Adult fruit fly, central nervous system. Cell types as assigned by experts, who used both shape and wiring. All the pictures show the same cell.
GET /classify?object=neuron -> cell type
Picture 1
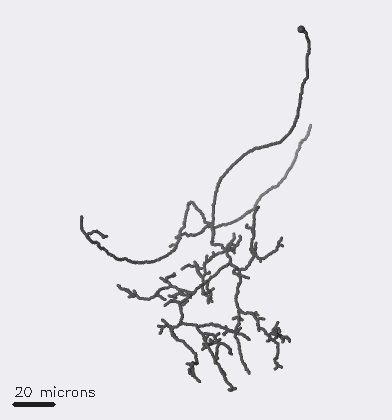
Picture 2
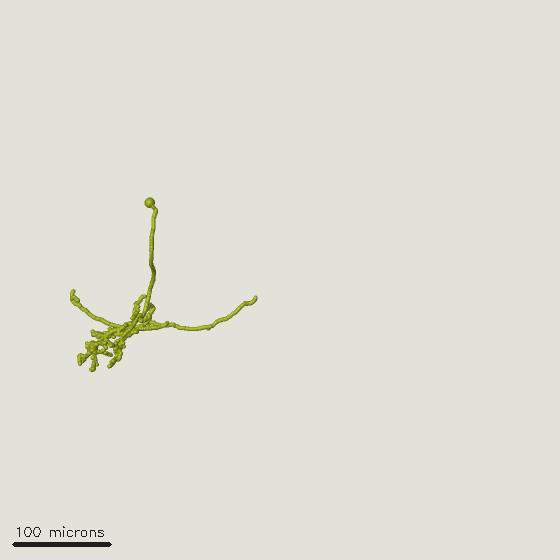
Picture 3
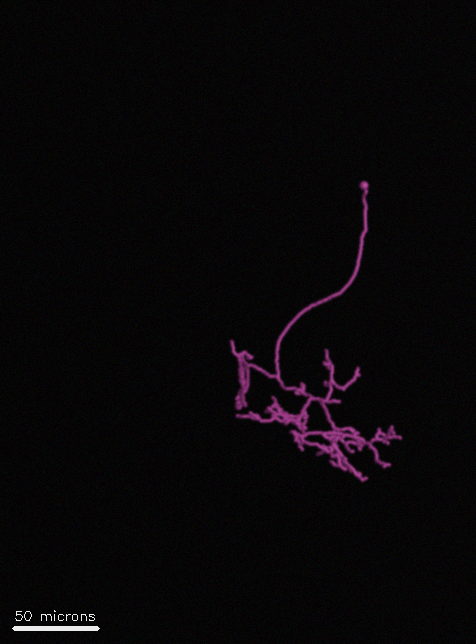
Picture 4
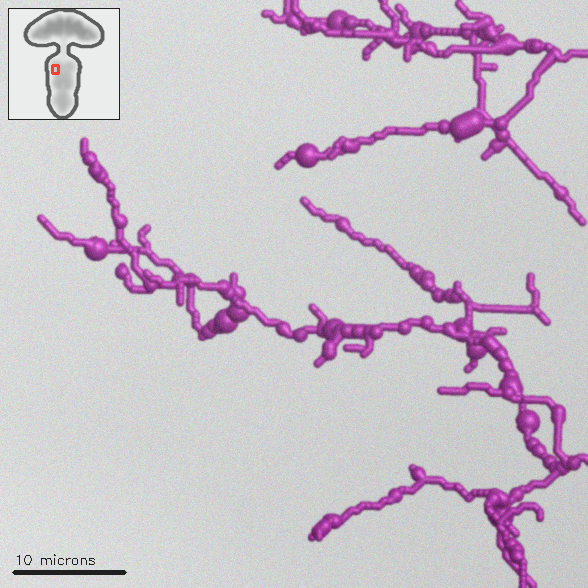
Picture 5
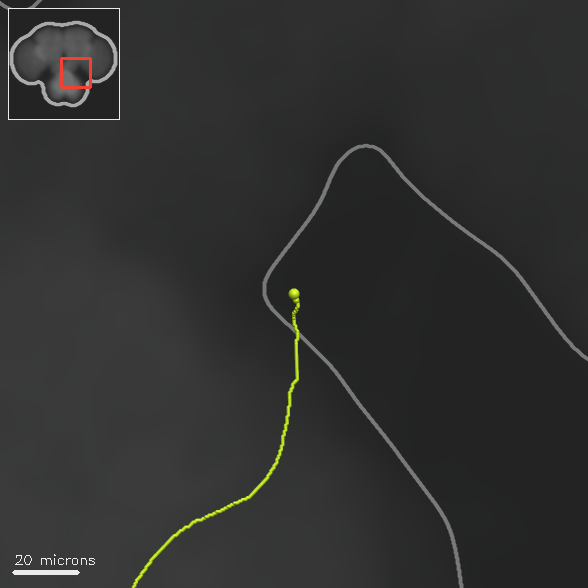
IN23B079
